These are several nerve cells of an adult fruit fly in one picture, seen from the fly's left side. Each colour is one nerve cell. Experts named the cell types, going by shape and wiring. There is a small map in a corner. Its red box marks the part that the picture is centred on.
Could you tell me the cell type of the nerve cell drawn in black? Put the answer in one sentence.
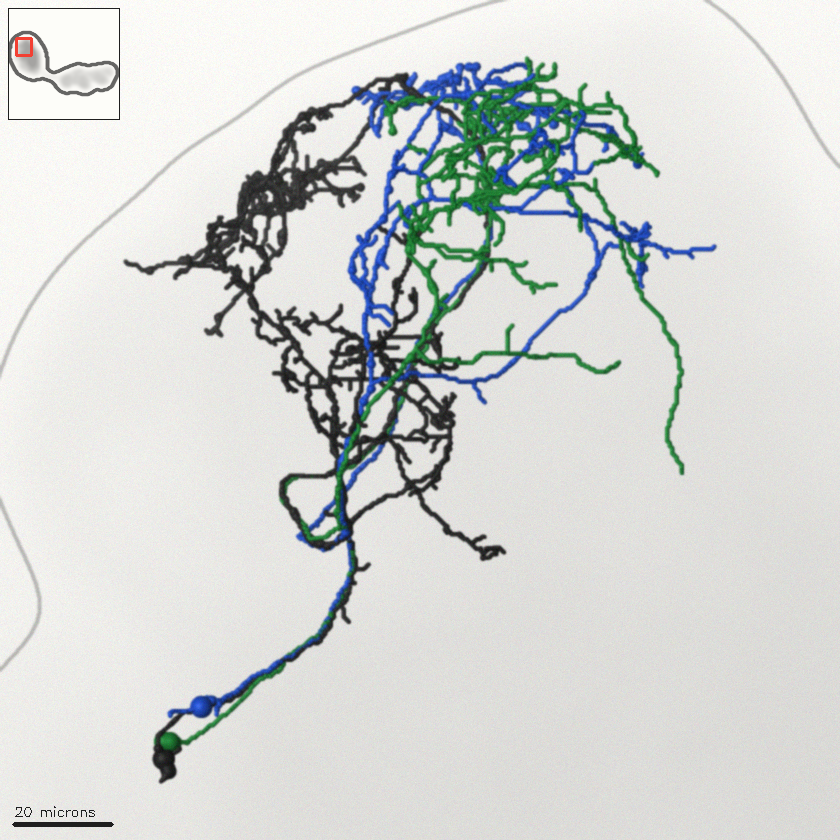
The cell type is SMP172.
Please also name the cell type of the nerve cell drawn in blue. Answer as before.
The cell type is SMP171.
